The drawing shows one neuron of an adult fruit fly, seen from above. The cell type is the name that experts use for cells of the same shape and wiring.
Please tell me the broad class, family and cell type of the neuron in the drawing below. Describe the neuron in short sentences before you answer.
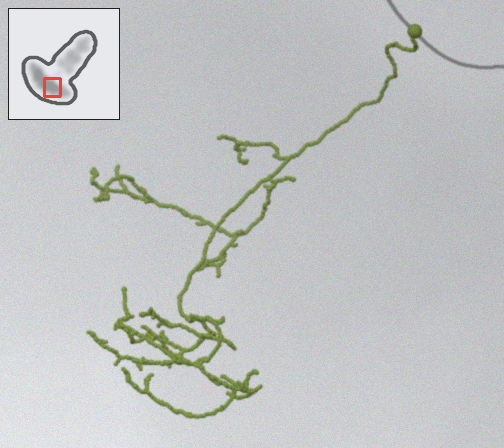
The cell body is at the upper right of the picture. Dozens of branch ends can be seen. This is a central-brain intrinsic neuron. Its family is hemilineage DL1_ventral. It is of cell type AOTU059.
